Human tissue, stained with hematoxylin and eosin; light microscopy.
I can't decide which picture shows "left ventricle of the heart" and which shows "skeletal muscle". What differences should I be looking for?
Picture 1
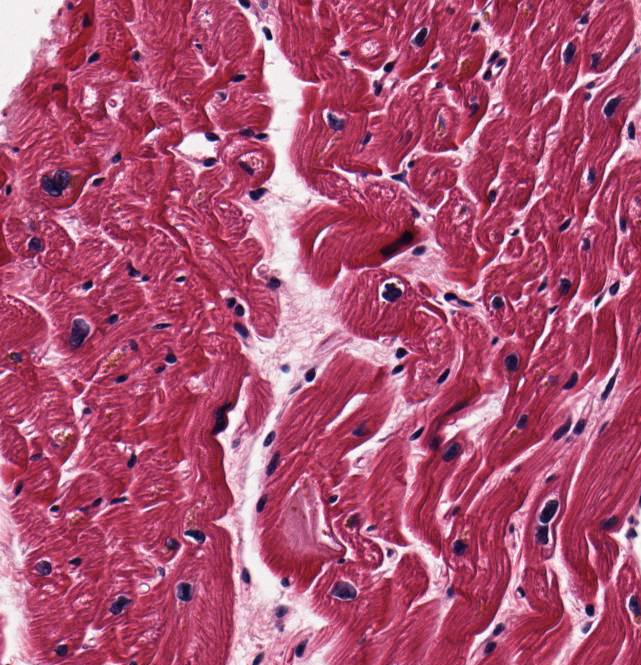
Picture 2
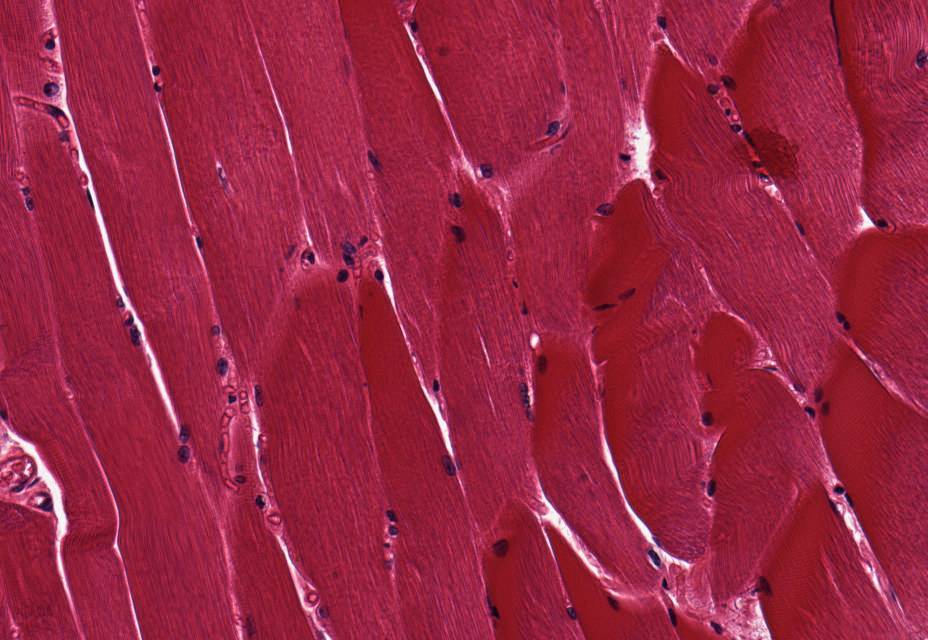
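First, identity: picture 1 is the left ventricle of the heart, picture 2 is skeletal muscle. Second, nuclear position: in the left ventricle the muscle nuclei lie centrally within the fibres, whereas in the skeletal muscle they sit at the fibre edges.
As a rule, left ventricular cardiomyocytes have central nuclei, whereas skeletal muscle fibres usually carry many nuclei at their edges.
Third, nuclear form: the skeletal muscle nuclei are small, dark and oval to elongated; in the left ventricle, small dark elongated nuclei of interstitial cells also lie in the narrow spaces between the fibres. Fourth, layout: in the left ventricle a pale band of loose connective tissue runs roughly top to bottom through the middle, between two muscle masses, and in the left half most fibres are cut across or obliquely, giving rounded and irregular profiles. Fifth, staining and surroundings: the skeletal muscle fibre cytoplasm stains a deep pink-red with eosin, and no fat cells lie between its fibres.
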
